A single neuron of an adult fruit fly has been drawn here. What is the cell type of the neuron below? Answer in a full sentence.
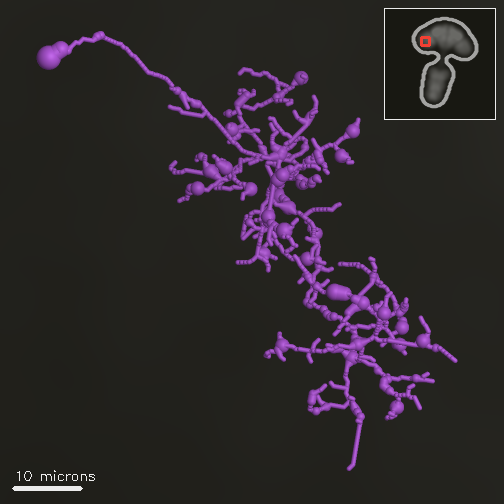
The cell type is Cm7.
